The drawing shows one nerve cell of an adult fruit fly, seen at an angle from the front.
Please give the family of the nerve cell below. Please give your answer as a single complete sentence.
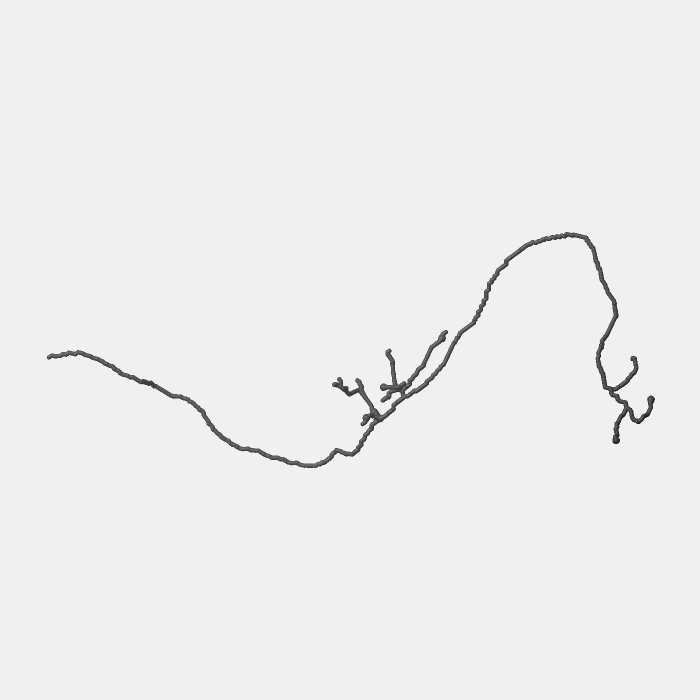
As its family, the nerve cell has class olfactory.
